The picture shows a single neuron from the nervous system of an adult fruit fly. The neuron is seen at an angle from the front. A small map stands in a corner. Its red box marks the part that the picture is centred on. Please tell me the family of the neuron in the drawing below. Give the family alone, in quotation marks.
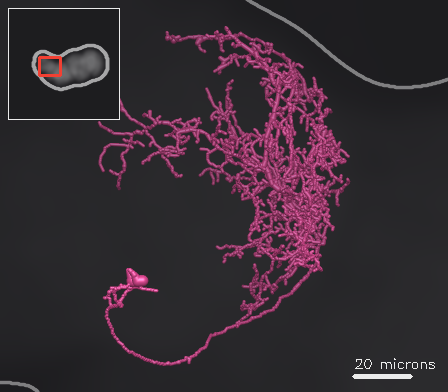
"hemilineage 01A"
